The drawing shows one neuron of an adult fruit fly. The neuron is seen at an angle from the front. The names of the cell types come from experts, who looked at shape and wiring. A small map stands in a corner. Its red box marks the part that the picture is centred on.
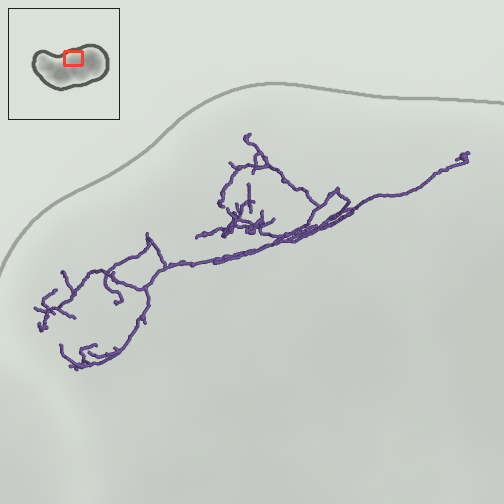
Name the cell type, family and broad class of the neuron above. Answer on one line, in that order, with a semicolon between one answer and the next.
CB2892; hemilineage LHd1; central-brain intrinsic neuron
